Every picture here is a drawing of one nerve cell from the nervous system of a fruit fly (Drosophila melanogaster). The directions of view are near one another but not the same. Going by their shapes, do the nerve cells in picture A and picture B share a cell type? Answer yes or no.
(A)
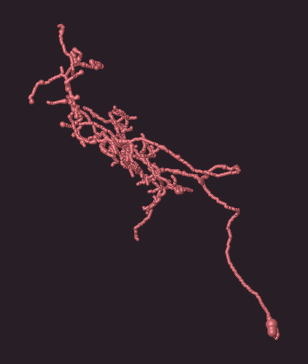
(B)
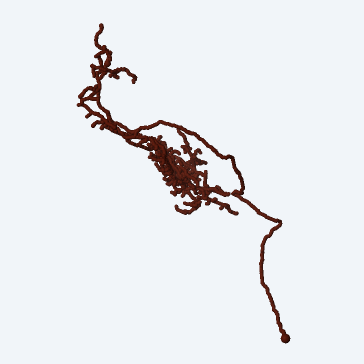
yes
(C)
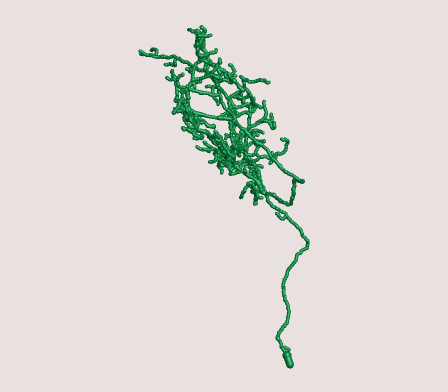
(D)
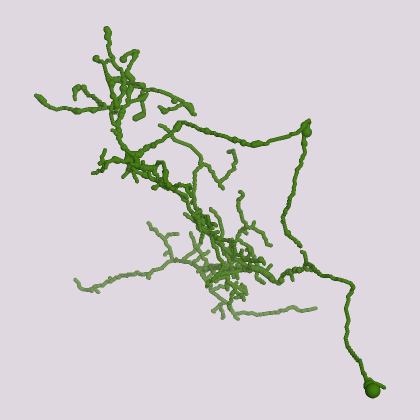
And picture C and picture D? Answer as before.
yes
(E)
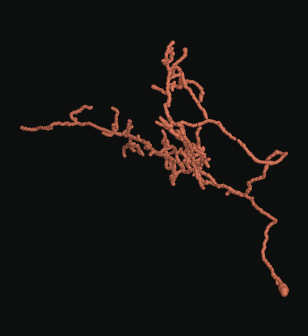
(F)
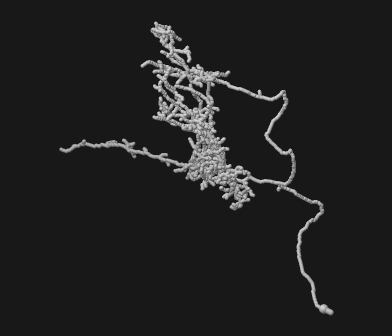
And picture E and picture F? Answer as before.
no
